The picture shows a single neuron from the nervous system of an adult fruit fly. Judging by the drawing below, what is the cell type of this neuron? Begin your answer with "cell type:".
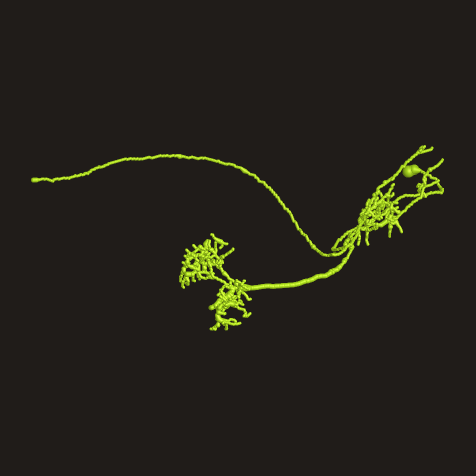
cell type: TmY14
